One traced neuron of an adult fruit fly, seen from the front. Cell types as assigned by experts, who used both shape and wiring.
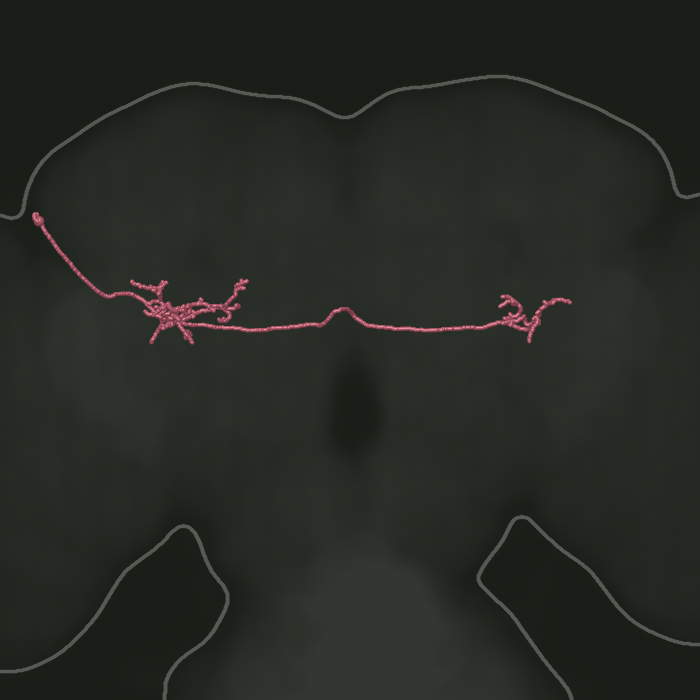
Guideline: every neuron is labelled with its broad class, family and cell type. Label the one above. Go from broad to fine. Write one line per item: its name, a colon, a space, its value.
broad class: central-brain intrinsic neuron
family: hemilineage LHl4_posterior
cell type: PLP108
